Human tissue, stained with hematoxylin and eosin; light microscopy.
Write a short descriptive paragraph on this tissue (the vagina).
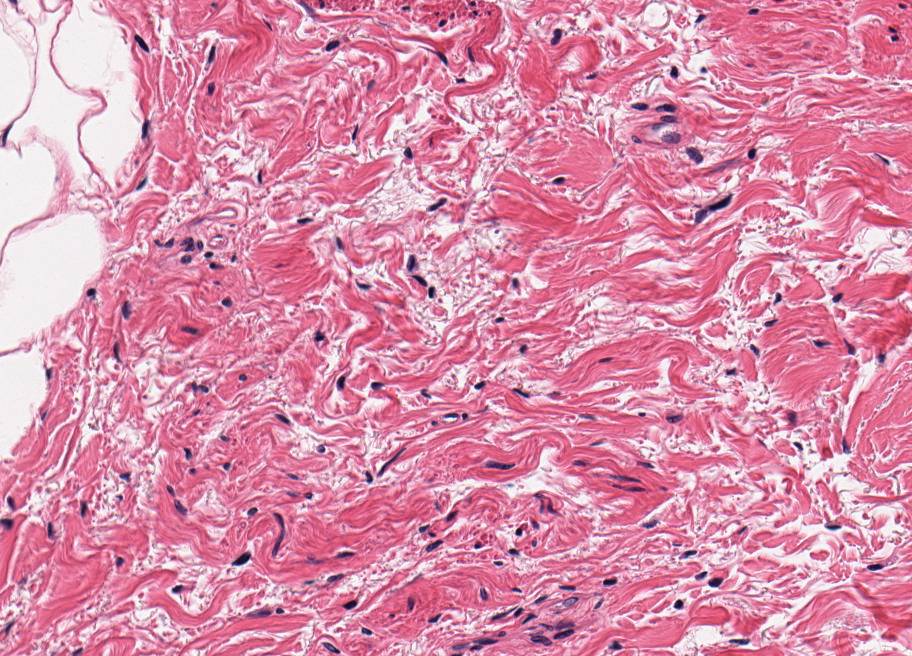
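What I notice first are coarse, wavy pink collagen bundles filling the field and running in many different directions. Between them sit scattered small dark nuclei, mostly thin and spindle-shaped, like those of fibroblasts. Looking at the balance, nuclei are sparse compared with the amount of collagen. And between many bundles I can see looser pale areas with fine wispy fibres.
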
